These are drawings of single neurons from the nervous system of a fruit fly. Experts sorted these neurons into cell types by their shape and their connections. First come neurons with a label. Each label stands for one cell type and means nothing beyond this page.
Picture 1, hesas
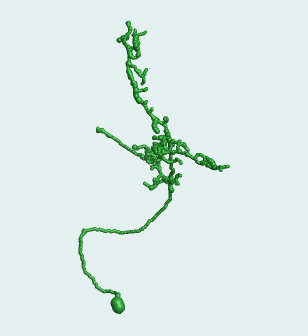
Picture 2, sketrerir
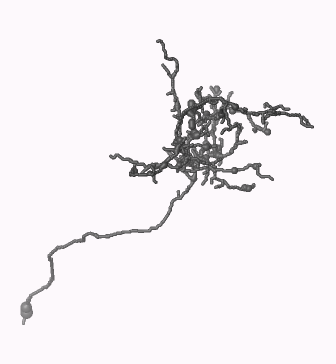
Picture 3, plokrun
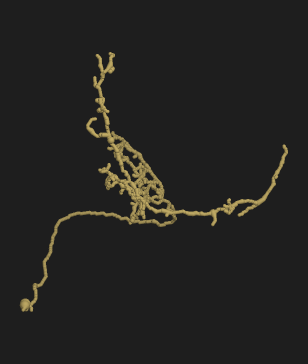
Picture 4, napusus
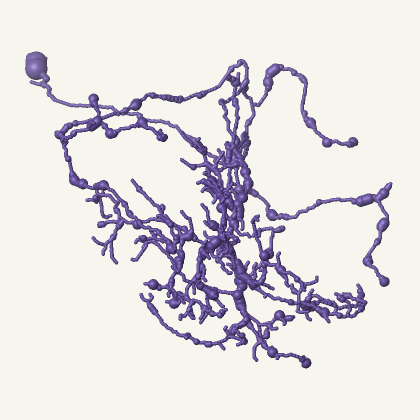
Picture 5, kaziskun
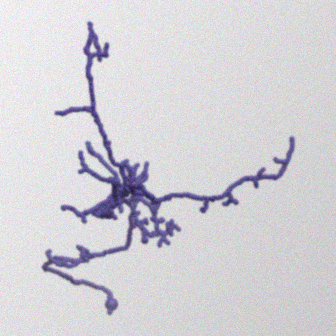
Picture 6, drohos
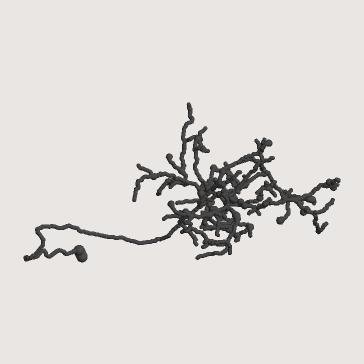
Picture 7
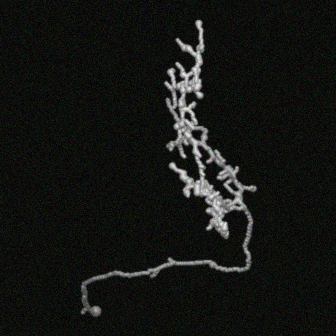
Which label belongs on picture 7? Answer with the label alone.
hesas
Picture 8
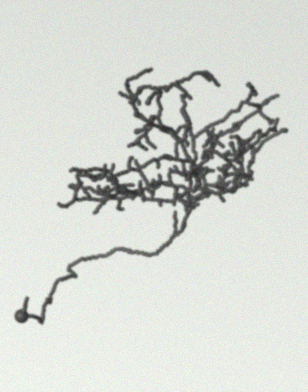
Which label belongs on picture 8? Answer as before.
drohos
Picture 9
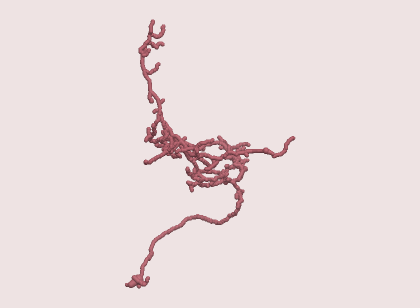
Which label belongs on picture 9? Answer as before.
plokrun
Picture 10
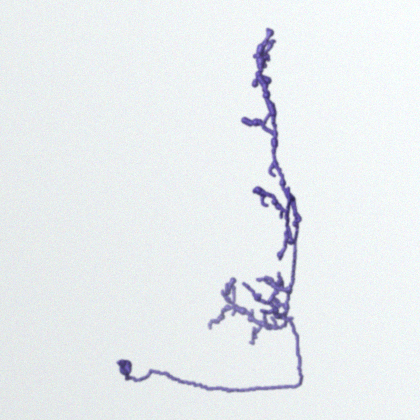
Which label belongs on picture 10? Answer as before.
hesas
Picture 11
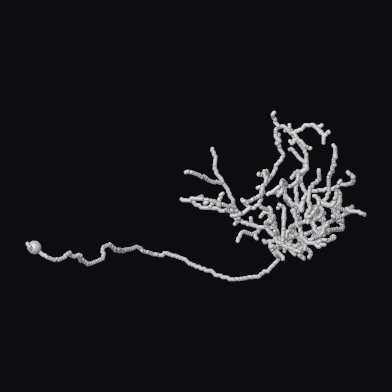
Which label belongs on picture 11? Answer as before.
drohos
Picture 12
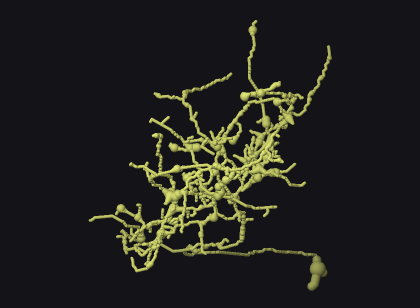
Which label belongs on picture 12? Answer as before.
drohos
